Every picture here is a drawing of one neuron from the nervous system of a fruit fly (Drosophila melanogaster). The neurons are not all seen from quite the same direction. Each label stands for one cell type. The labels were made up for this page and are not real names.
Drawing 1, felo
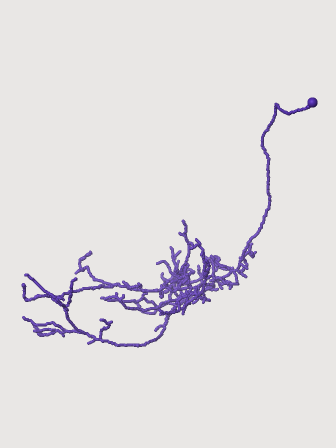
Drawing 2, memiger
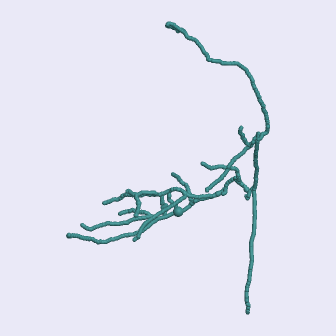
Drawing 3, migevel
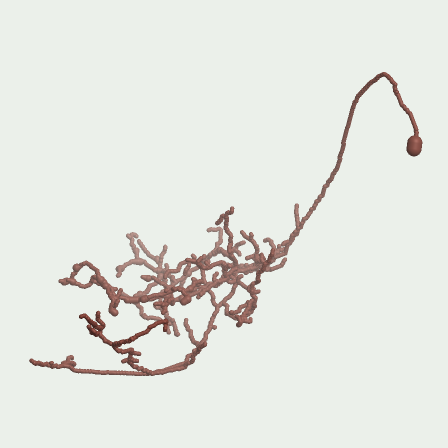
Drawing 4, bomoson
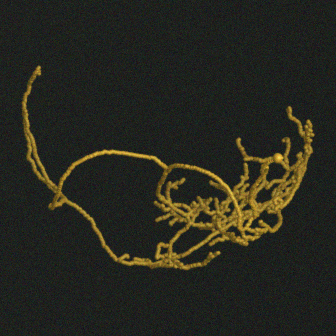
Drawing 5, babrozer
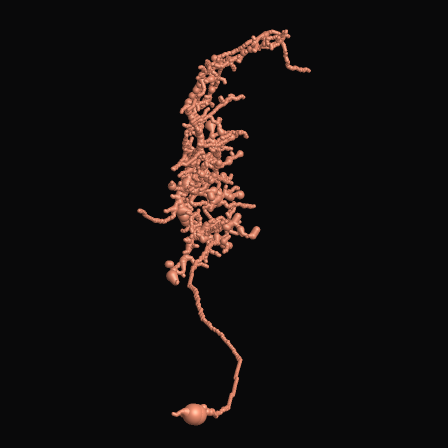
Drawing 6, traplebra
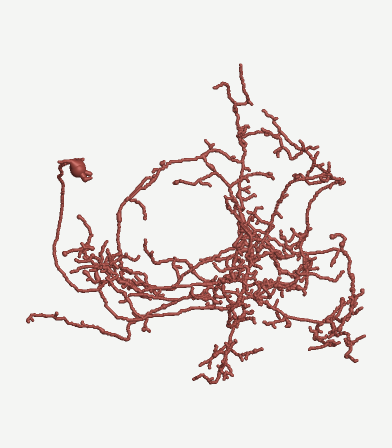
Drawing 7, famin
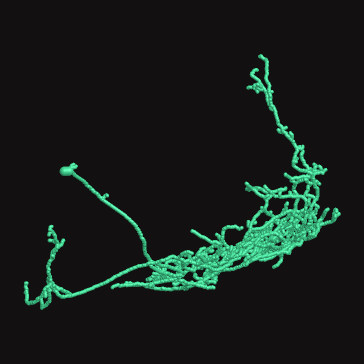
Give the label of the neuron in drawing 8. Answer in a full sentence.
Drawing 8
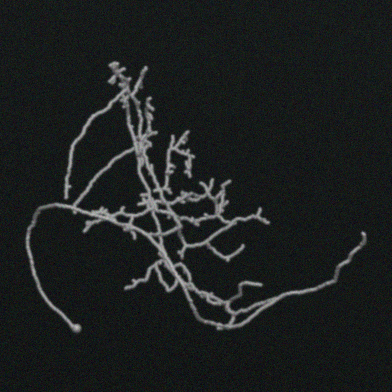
It belongs to bomoson.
